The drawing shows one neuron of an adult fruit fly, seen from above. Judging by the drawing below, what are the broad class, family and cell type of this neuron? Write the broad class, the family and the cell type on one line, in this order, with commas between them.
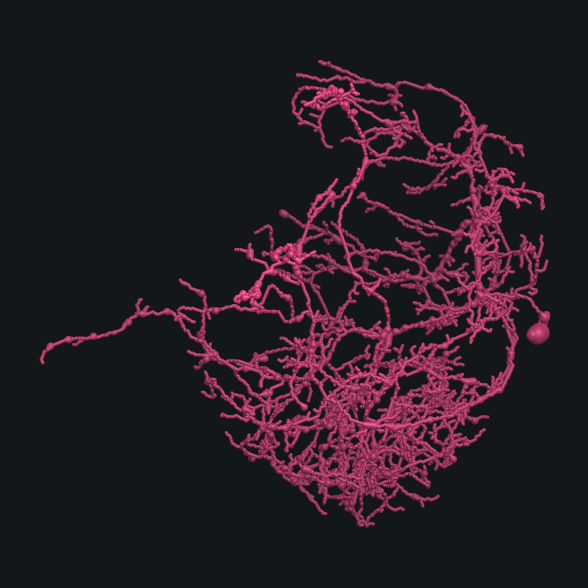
central-brain intrinsic neuron, hemilineage VLPa1_lateral, CB4166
